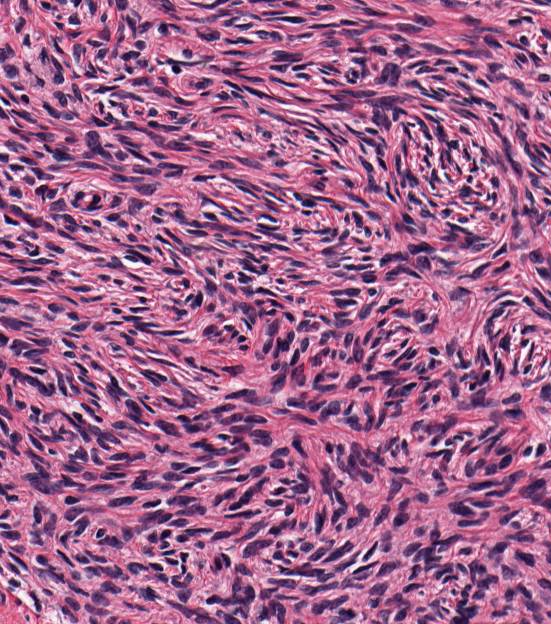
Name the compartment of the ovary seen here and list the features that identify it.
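The field, as I read it, is ovarian cortex. Spindle cells make up all of it, in short interlacing fascicles running in varying directions.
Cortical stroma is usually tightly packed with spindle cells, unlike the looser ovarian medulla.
Their nuclei are elongated and dark, many tapered or wavy, their scant pink cytoplasm has indistinct borders, and pink collagen runs between them.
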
